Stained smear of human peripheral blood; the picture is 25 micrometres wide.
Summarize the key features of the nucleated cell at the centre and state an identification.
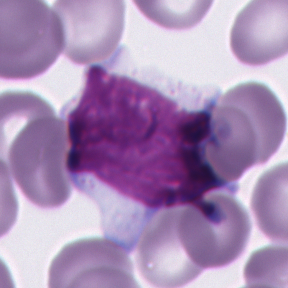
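Here the nucleus fills most of the cell and has an angular, roughly squarish outline. The cytoplasm is very pale, nearly colourless with a faint blue tint, and reaches furthest beyond the nucleus at the lower left. This is a large granular lymphocyte.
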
